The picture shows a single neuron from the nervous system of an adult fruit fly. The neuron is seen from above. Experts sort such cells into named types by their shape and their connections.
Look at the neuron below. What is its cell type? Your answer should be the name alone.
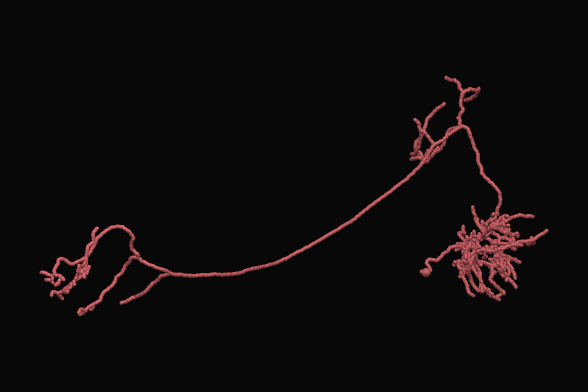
AN07B106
